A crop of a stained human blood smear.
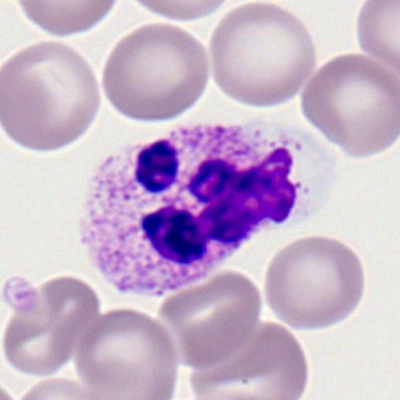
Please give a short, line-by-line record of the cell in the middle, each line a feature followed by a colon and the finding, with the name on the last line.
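Nucleus: at least three separate dark lobes
Cytoplasm: plentiful, pale pinkish-lilac
Granules: many, small, purple, scattered through cytoplasm
Outline: irregular, not a smooth circle
Name: segmented neutrophil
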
